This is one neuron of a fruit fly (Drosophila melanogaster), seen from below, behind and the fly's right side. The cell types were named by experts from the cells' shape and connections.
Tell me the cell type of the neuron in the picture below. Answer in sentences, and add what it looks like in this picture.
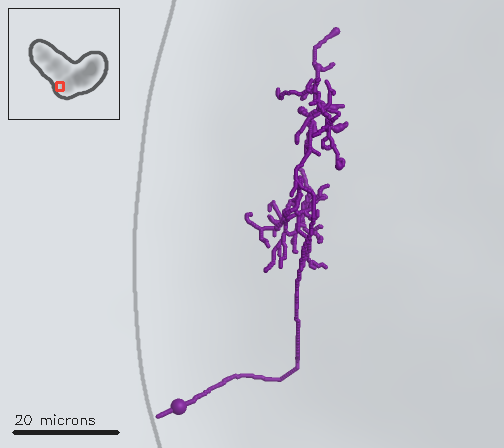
Its cell type is Mi17. This is an optic-lobe intrinsic neuron. From top to bottom in the picture it spans about 75 microns. Dozens of branch ends can be seen.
